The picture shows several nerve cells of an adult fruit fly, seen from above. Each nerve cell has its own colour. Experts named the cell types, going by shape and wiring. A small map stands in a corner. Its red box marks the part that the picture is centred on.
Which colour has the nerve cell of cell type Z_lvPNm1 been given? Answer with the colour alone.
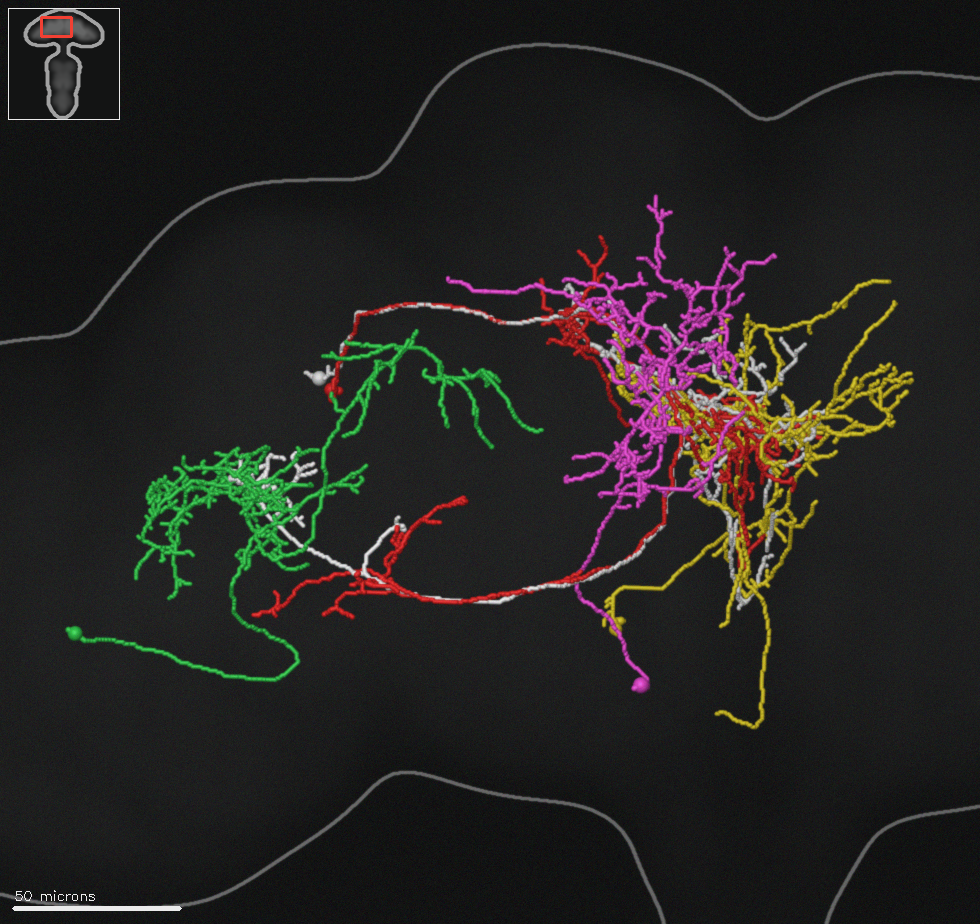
red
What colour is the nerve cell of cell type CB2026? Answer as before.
green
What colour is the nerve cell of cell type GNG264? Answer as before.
yellow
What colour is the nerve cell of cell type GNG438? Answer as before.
white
